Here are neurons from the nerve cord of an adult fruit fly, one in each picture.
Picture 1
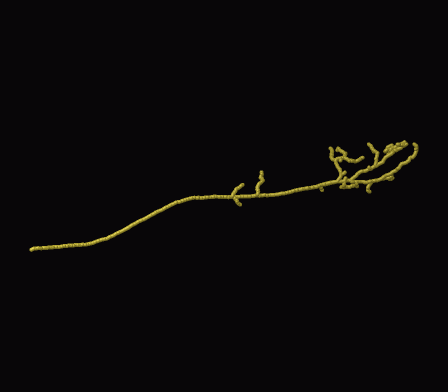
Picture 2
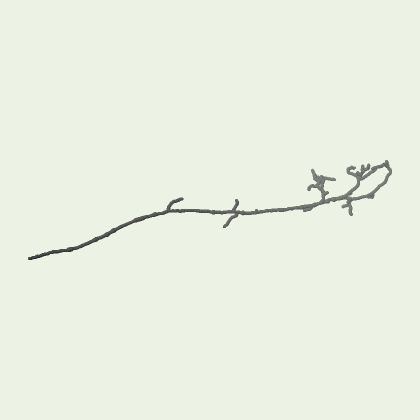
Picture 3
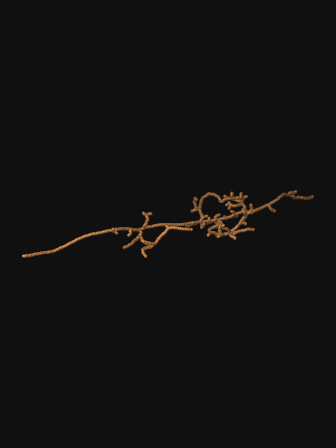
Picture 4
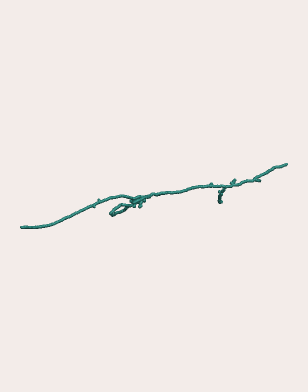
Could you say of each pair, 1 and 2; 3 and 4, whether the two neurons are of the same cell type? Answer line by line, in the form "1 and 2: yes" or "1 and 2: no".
1 and 2: yes
3 and 4: no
